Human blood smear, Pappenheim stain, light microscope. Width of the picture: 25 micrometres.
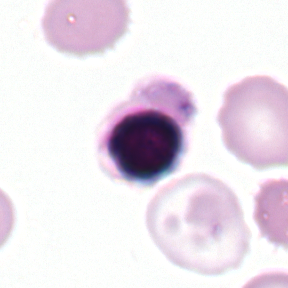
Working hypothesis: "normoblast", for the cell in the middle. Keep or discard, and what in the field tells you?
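Chromatin: very dark and dense, with little internal structure.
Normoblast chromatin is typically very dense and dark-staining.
Goes with normoblast. Nucleus: round, about 6 micrometres across.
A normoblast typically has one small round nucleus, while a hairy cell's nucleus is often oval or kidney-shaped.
For normoblast, against hairy cell. Cytoplasm: narrow rim around most of the nucleus, pale pinkish-lilac, close in tint to the nearby red cells.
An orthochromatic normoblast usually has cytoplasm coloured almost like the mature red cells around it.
For normoblast. Nucleoli: none seen. Other: a pale rounded lobe bulges from the upper right of the cell. Verdict: normoblast fits.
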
